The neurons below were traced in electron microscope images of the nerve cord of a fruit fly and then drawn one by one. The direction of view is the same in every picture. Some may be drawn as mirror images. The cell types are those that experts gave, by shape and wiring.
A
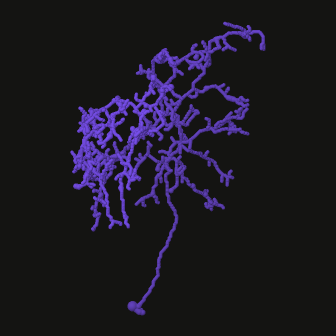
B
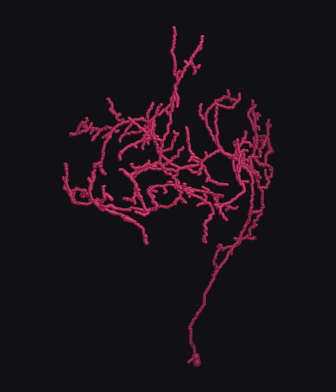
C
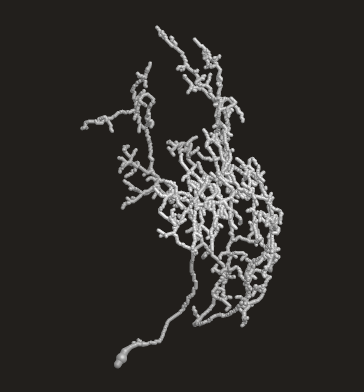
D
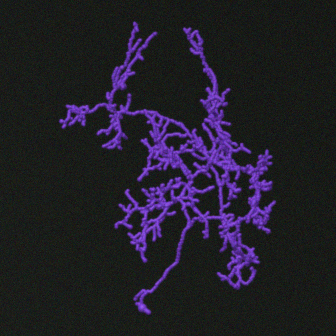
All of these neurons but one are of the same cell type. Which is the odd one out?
Picture B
